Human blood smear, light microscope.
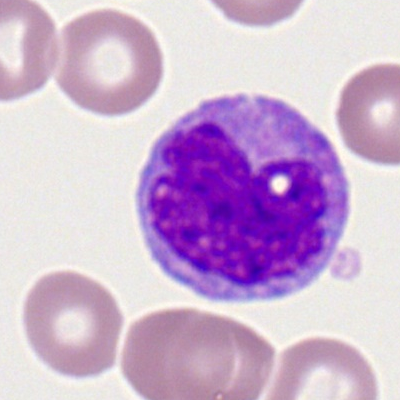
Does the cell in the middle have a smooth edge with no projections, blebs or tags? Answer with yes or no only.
Yes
